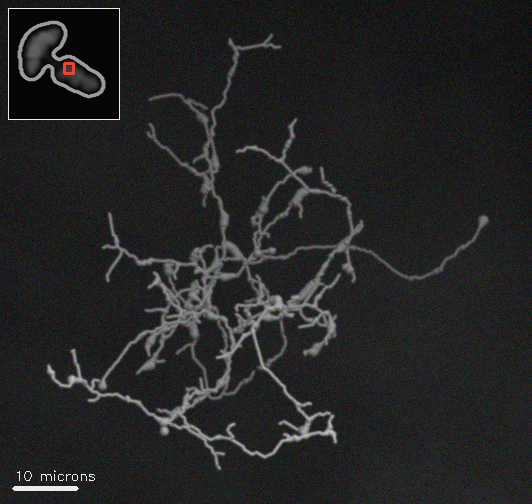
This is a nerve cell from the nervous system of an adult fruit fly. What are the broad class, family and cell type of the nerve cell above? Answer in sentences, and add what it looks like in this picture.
It is a nerve-cord intrinsic neuron. Its family is hemilineage 01B. The cell type is IN01B049. It is in the nerve cord and does not reach the brain. The drawing shows no cell body. By the scale bar it is about 70 microns wide in this view.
